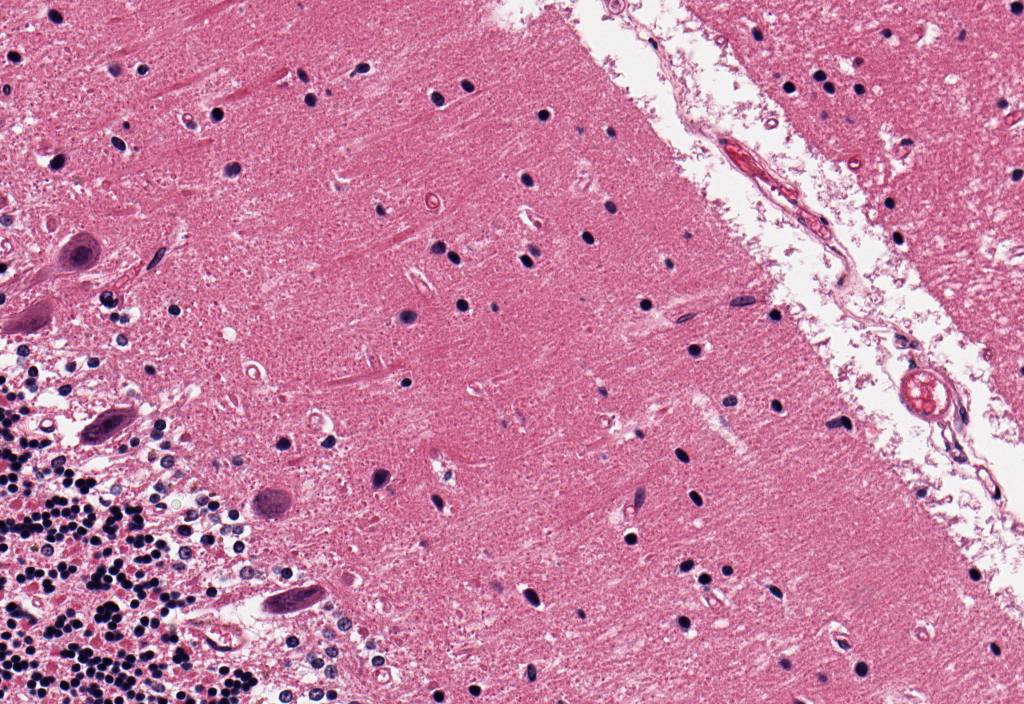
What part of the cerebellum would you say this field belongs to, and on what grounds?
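The molecular layer: the broad band of pale pink, finely granular neuropil, with sparse scattered nuclei, across most of the field.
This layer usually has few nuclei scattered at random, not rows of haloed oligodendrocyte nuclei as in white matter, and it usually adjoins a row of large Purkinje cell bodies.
Large neurons with abundant purple cytoplasm lie singly in a line along the upper edge of a dense sheet of small, round, dark nuclei at lower left.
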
